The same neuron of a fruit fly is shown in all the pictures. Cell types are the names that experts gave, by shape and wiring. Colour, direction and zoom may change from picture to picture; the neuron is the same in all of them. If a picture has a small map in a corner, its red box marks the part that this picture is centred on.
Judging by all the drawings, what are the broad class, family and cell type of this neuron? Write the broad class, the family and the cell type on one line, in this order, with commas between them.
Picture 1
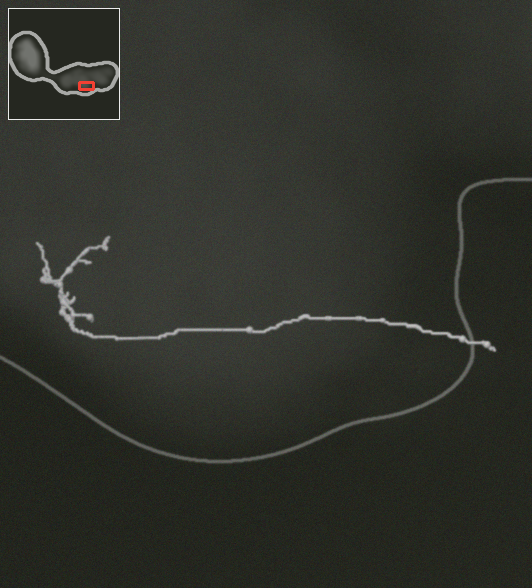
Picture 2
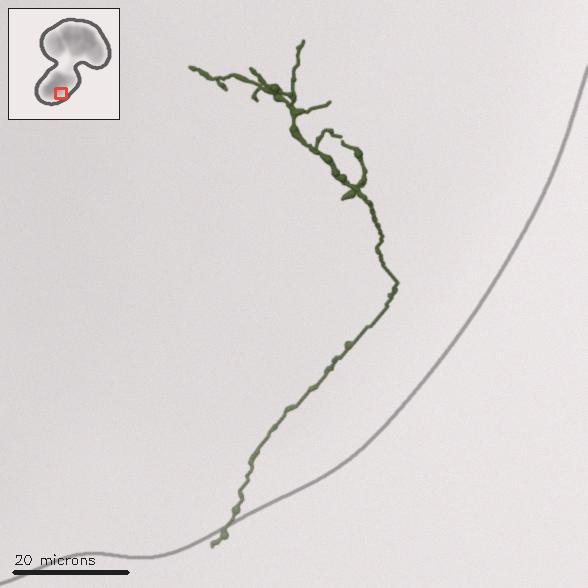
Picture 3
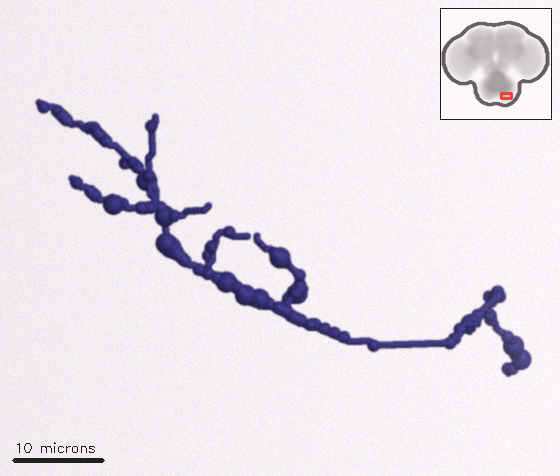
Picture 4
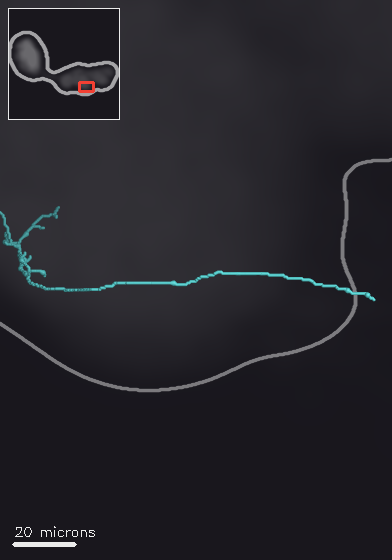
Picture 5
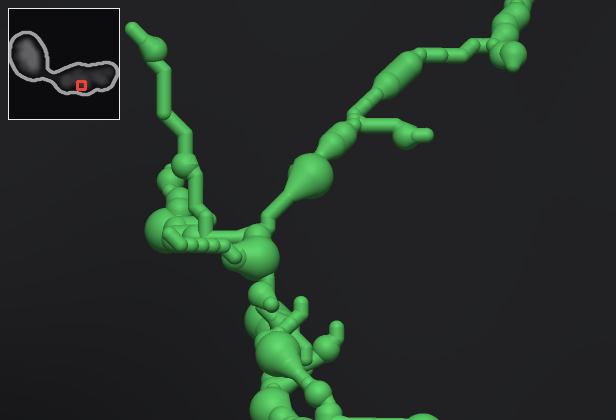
sensory neuron entering the nerve cord, class mechanosensory tactile, SNta32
